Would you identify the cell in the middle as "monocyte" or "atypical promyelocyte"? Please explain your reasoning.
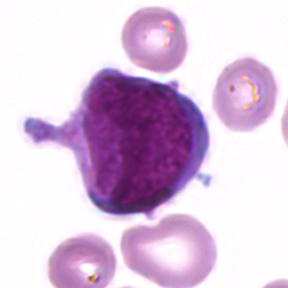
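This one is an atypical promyelocyte. Start with the left side, taking your time: a ragged, tail-like strand of pale cytoplasm projects from it. The nucleus is a single mass with no lobes, and its chromatin is finely stippled rather than coarsely clumped. Over on the right edge, the cytoplasm forms only a thin blue rim.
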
